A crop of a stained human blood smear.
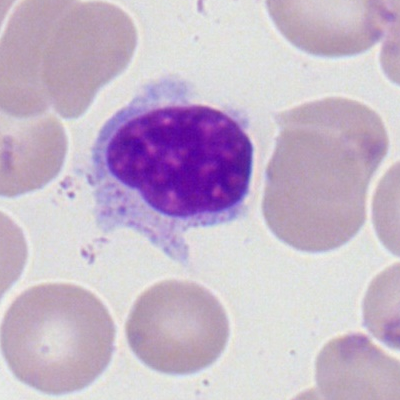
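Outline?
Irregular; cytoplasmic edges ragged and frayed.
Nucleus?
Chromatin dark purple and clumped, mottled by small pale spots; no distinct nucleolus.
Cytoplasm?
Fine pinkish-purple granules scattered throughout.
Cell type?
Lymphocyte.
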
